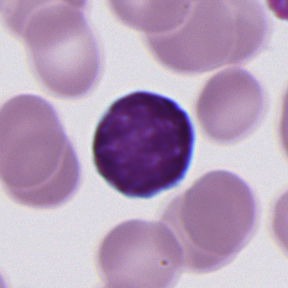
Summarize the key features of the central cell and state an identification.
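Let me start with the nucleus: no indentation, no lobes. Its chromatin is dense and darkly stained, and I can't make out any nucleoli. The cell surface carries no projections either. I'd call this a typical lymphocyte.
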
